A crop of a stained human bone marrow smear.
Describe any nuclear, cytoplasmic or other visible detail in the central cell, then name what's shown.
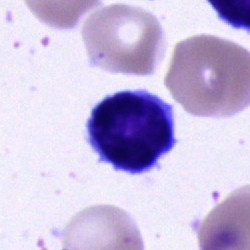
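Honestly, the nucleus here takes up nearly the whole cell. Its chromatin is dense and deep blue-purple all the way through. I can't see a distinct rim of cytoplasm around it, and there aren't any vacuoles. It's a lymphocyte.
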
